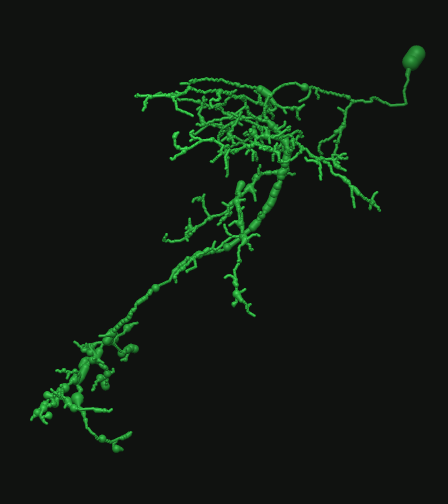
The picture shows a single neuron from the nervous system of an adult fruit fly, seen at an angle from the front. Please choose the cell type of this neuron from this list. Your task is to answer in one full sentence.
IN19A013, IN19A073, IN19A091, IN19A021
The cell type this neuron represents is IN19A091.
